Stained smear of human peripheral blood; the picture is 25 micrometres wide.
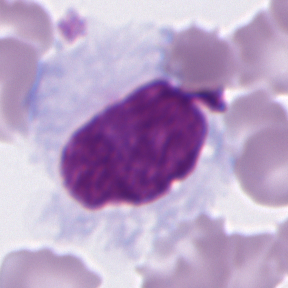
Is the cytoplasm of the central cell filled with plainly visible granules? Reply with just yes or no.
No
